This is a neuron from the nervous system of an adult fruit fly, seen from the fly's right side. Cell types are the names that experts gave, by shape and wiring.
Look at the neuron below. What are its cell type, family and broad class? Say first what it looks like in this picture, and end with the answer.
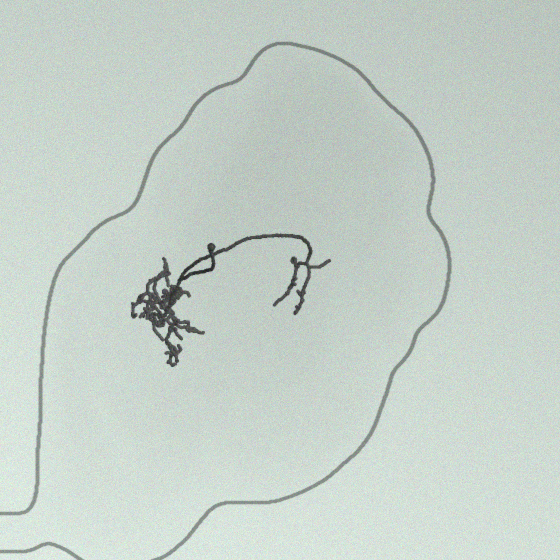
Its cell body lies in the middle of the picture. In this view it is wider than it is tall. The cell type is PLP038. Its family is hemilineage SLPa&l1_lateral. This is a central-brain intrinsic neuron.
